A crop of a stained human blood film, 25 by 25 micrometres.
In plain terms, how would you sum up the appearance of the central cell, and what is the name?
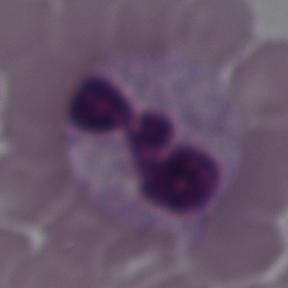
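Look first at the nucleus: it is divided into three separate lobes. Follow them and you will see a chain running from upper left to lower right, with the middle lobe the smallest of the three. The cytoplasm around them is filled with fine, faint purplish granules. What we have here is a segmented neutrophil.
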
